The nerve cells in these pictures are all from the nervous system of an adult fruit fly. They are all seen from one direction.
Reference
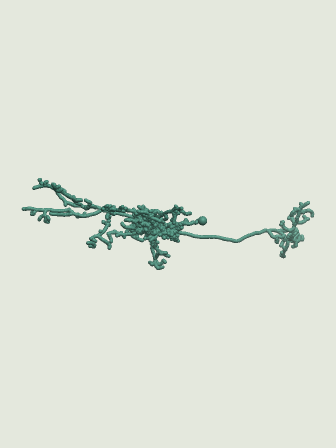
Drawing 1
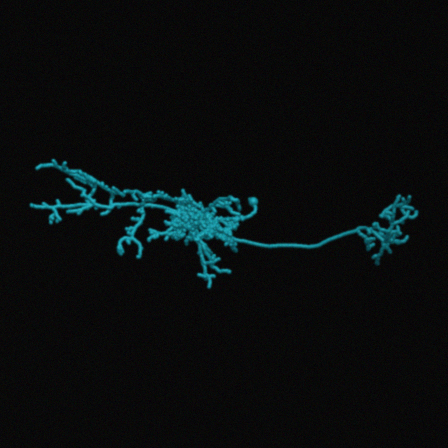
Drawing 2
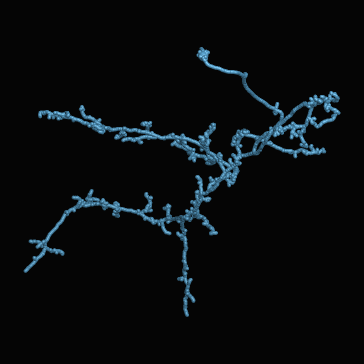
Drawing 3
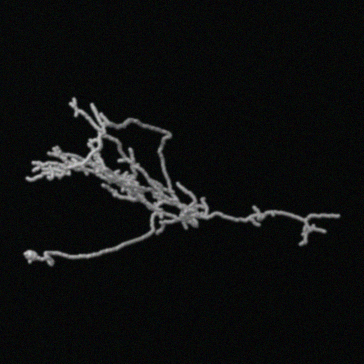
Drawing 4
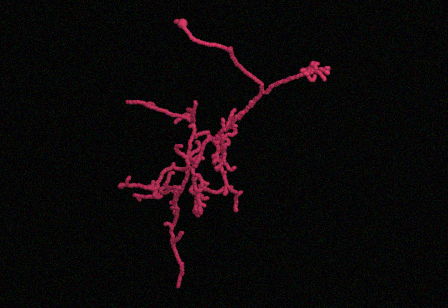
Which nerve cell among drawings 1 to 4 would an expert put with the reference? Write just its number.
1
